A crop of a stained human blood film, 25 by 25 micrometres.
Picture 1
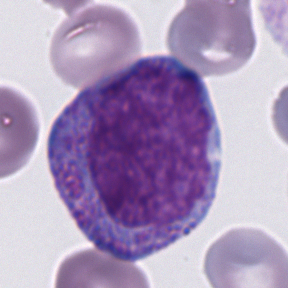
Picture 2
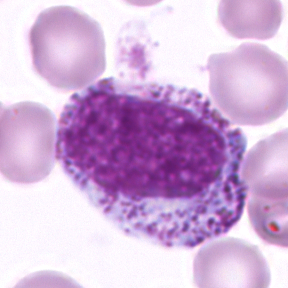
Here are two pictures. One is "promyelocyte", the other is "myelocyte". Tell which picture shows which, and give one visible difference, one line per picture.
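Picture 1 shows a promyelocyte: The cytoplasm stains blue.
Picture 2 shows a myelocyte: The cytoplasm between the granules is pale, almost colourless.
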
